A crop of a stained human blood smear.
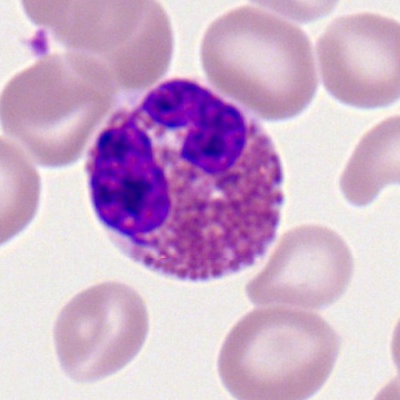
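Eosinophil, the central cell in a stained human blood smear under the light microscope. The nucleus is divided into two lobes, lying in the upper and left parts of the cell. Coarse reddish-pink granules pack the cytoplasm; they are round and fairly uniform in size.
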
